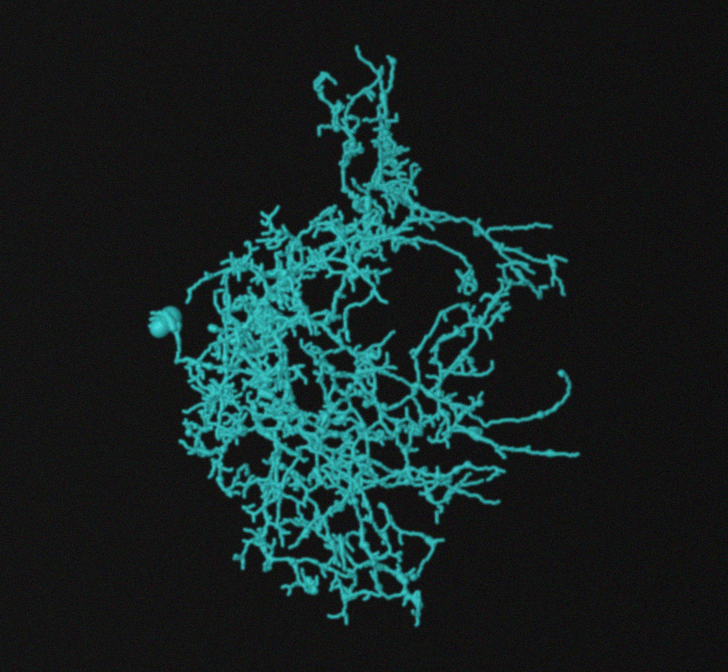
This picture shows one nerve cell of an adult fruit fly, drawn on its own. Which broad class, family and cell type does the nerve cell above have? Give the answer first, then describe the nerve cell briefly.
It is a central-brain intrinsic neuron. The family is hemilineage VLPl2_medial. Its cell type is AVLP164. More than a hundred branch ends can be seen. In this view it is taller than it is wide.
